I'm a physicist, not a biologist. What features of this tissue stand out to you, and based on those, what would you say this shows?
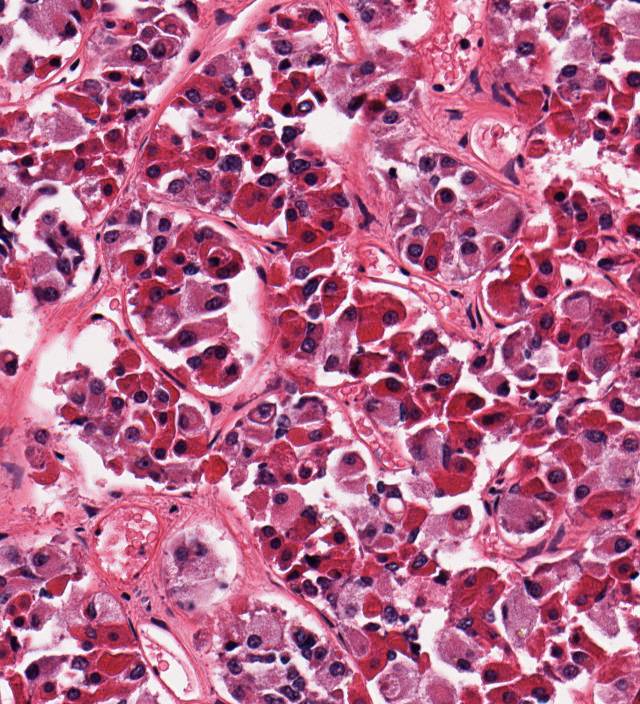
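Numerous cells with bright red, densely eosinophilic cytoplasm are scattered throughout among paler cells, interspersed with cells whose cytoplasm is pale pink-lilac and finely granular. Scant stroma forms delicate pink collagenous strands between nests. Within the septa run thin-walled capillaries containing red blood cells, clearest at upper right and lower left. This is pituitary.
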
